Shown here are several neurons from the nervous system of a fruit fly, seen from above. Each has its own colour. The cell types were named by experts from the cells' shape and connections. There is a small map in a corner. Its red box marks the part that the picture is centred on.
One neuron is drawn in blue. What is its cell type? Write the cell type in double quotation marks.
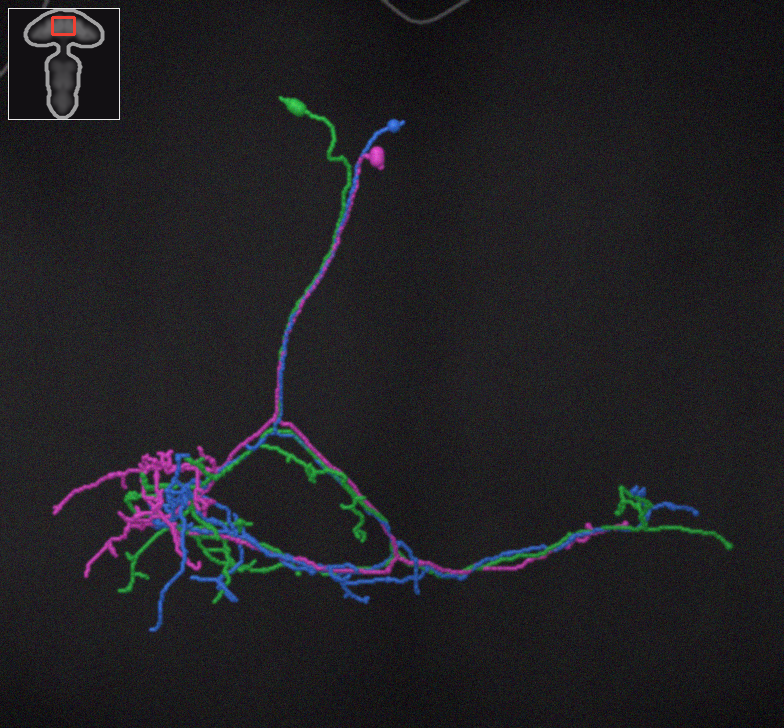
"CL049"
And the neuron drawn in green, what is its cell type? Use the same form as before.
"CB2074"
